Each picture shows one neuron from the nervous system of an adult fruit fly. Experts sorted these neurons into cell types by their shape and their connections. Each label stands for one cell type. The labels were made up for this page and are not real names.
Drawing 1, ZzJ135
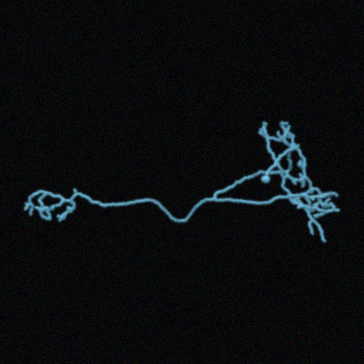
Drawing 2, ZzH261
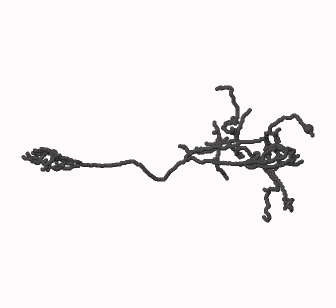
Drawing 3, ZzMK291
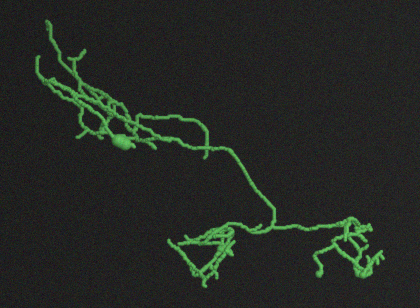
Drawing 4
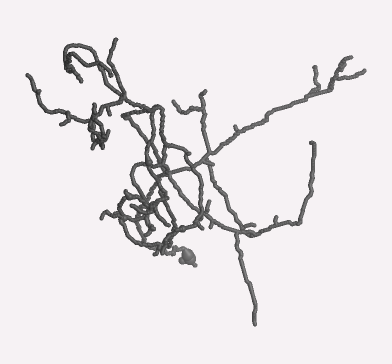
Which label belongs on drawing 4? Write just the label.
ZzMK291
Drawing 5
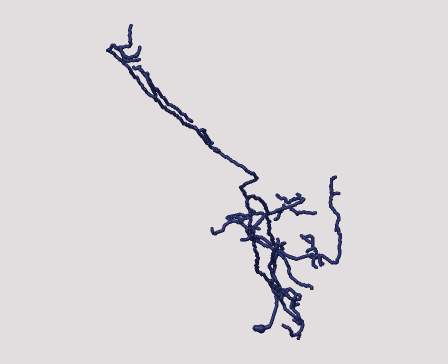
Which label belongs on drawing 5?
ZzJ135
